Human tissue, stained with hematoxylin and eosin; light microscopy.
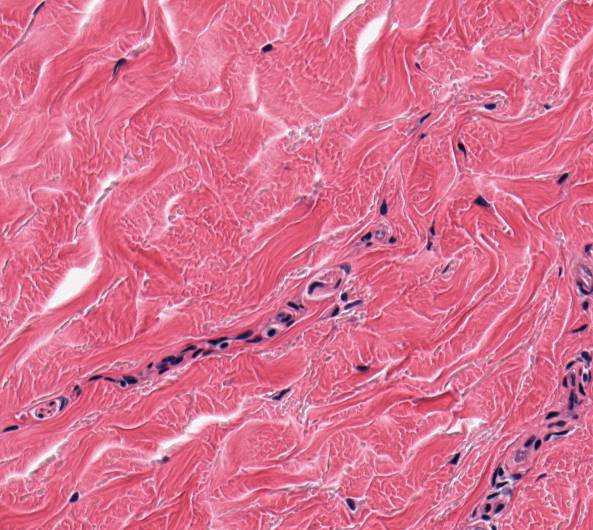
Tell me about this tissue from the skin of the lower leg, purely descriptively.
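Collagen bundles in this tissue are wavy rather than straight. A line of small blood vessels with elongated nuclei runs from the lower left up toward the centre. A second small group of vessel nuclei lies at the lower right edge of the field. Nowhere in the field are epithelium, glands or fat cells present.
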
